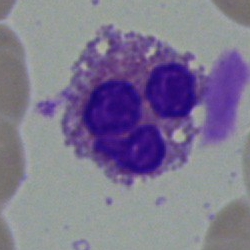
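Eosinophil in a stained bone marrow smear: three nuclear masses, each with dense dark purple chromatin, are grouped in a triangle near the centre of the cell. The outline is ragged where the granular cytoplasm frays at the edges. A few small clear holes lie in the cytoplasm near the upper and right edges.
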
